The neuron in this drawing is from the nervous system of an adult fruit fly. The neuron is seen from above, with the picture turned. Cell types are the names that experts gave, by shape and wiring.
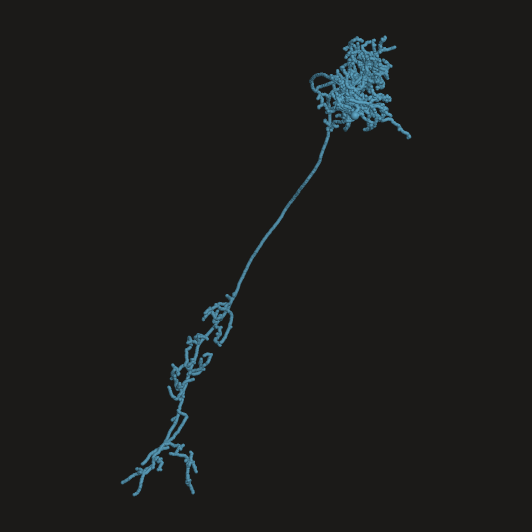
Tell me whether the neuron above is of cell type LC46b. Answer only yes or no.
no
